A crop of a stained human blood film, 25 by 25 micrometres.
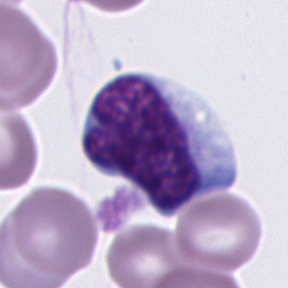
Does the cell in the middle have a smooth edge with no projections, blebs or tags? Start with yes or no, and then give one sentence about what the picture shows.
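Yes. The cell outline is smooth and rounded, without surface projections.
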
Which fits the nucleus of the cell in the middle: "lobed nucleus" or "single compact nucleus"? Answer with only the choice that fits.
Single compact nucleus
